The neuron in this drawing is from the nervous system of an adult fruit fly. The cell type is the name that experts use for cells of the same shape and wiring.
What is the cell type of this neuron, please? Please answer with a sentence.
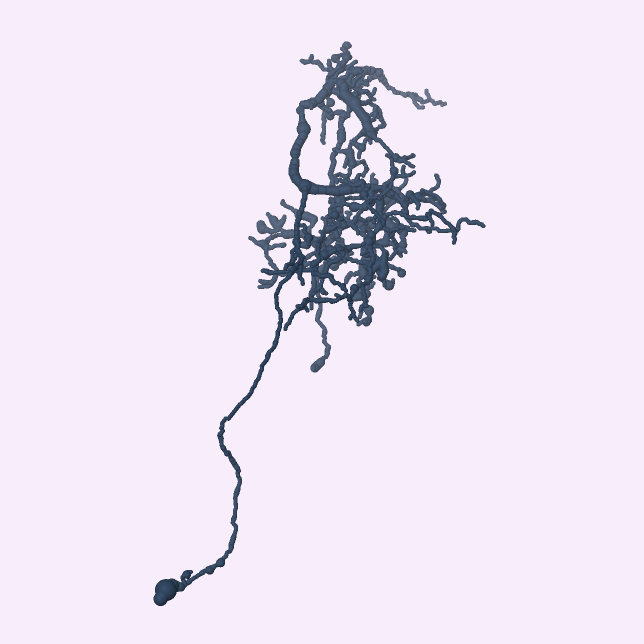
The cell type is LHAV3q1.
